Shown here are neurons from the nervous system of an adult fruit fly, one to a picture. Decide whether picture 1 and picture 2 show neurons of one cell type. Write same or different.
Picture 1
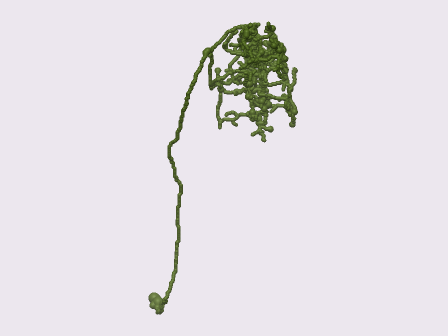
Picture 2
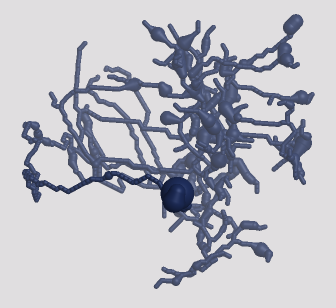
same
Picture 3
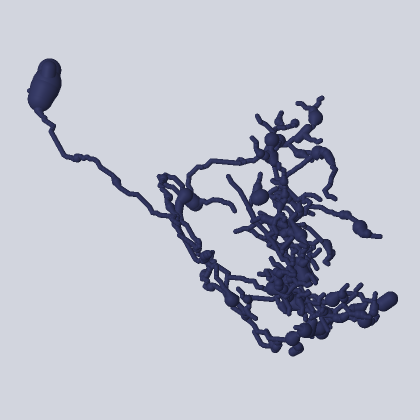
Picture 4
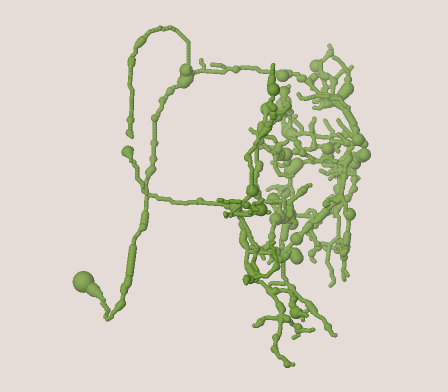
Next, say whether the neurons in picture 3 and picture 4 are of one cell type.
different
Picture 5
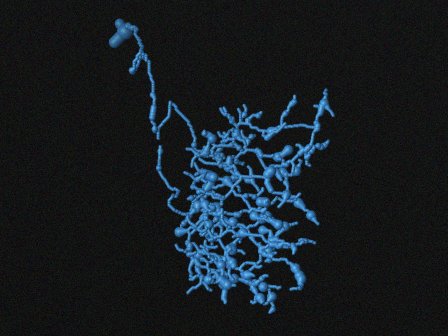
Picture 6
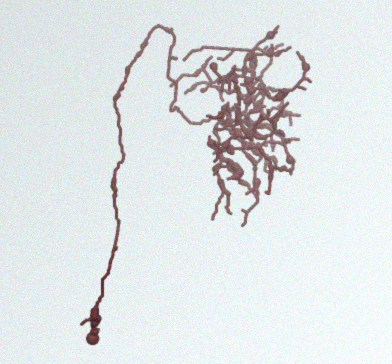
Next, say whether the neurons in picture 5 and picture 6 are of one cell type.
different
